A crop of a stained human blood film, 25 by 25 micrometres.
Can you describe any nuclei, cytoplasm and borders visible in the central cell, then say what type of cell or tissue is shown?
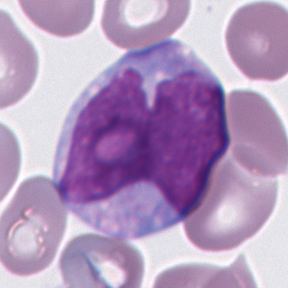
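See how a narrow cleft cuts into the nucleus from its upper edge? The nucleus fills most of the cell, and there's a pale oval area inside it, left of its centre. The widest band of cytoplasm sits below the nucleus. That's an atypical promyelocyte.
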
